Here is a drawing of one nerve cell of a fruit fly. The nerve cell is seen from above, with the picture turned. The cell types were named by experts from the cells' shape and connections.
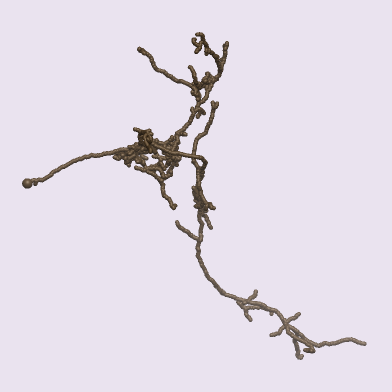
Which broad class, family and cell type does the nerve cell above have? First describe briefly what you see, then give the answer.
Its cell body lies on the left of the picture. As drawn here it is about as wide as it is tall. This is a central-brain intrinsic neuron. Its family is hemilineage DL1_ventral. It is of cell type CL275.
